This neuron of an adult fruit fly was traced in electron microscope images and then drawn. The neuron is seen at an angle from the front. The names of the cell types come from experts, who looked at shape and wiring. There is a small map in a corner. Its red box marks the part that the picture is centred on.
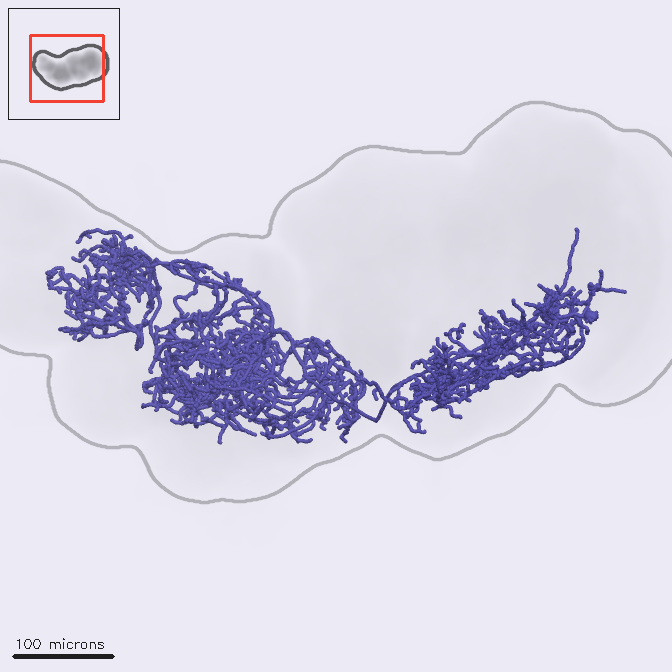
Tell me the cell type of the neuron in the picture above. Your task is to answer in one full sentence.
This neuron is a cell of type DNd03.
